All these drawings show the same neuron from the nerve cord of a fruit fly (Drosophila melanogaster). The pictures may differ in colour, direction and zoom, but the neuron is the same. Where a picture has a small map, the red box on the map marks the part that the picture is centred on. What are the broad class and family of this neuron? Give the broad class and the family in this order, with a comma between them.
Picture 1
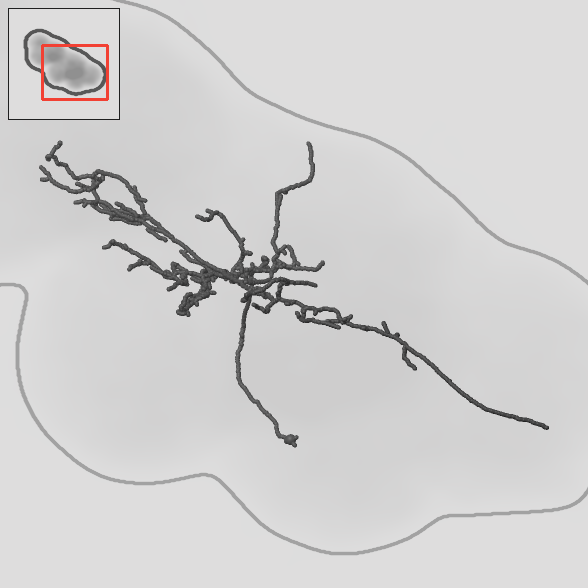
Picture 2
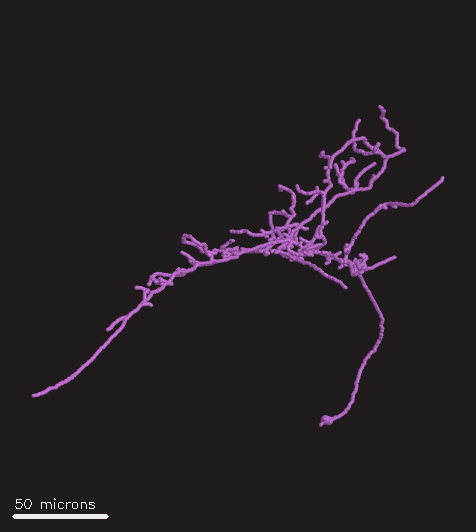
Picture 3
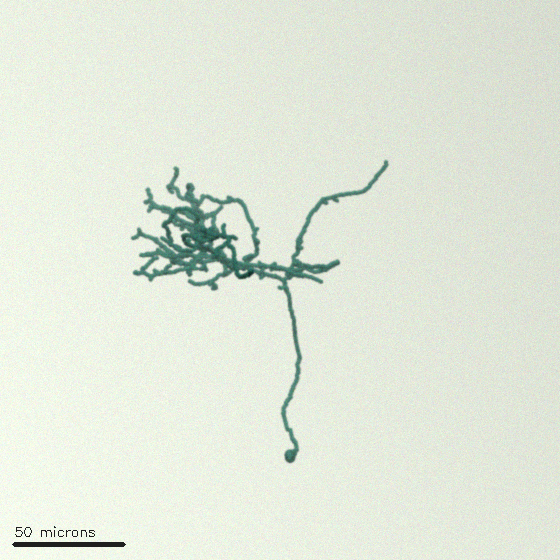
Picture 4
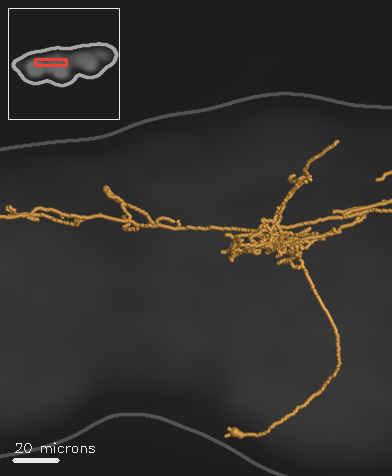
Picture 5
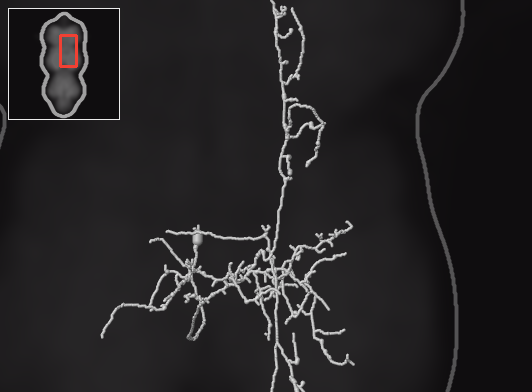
ascending neuron, hemilineage 06B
